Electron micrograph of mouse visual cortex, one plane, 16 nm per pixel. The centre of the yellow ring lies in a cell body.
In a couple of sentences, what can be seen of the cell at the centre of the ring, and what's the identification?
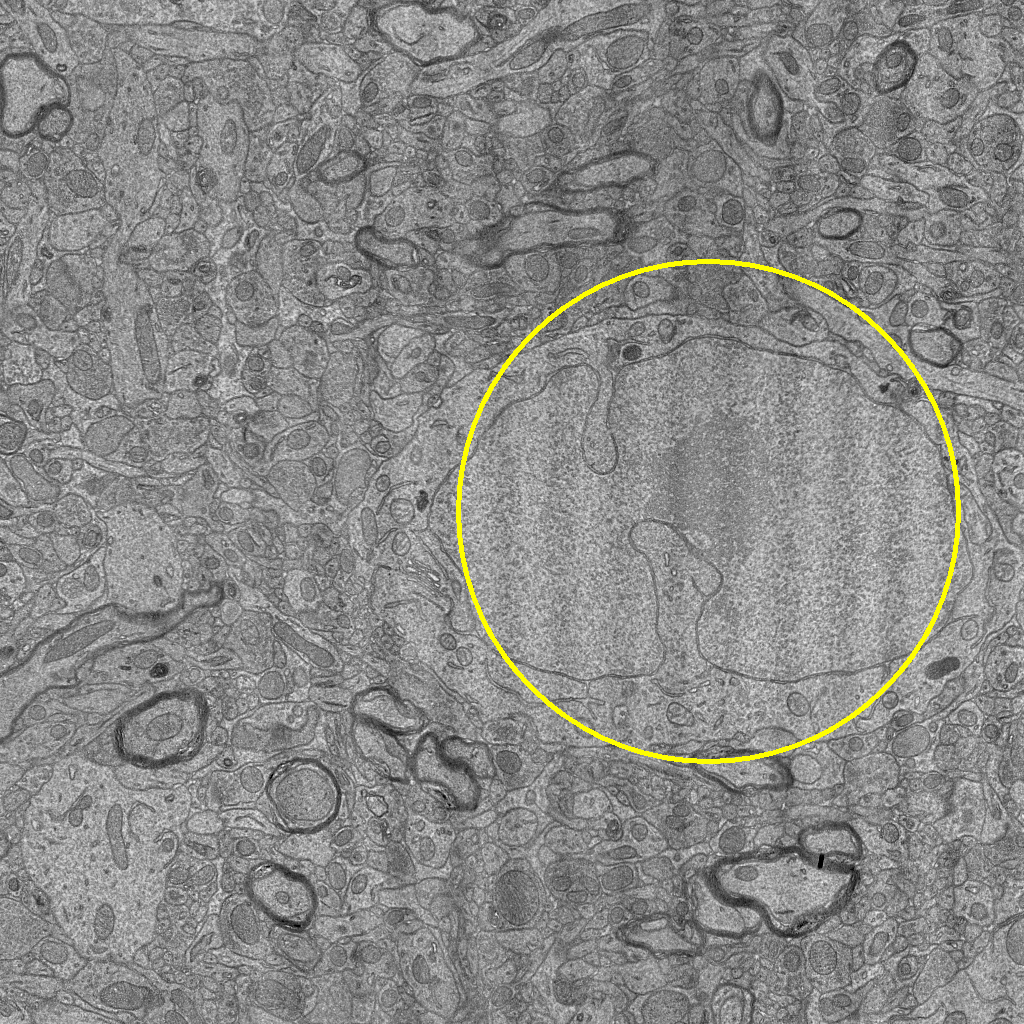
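First, the nuclear envelope: two deep infoldings, one from the top and one from the bottom. The chromatin is fine and even, no dense clumps at the envelope. Neuropil surrounds the body, myelinated axons nearby, and no other cell body touches it. So it's an inhibitory neuron.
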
